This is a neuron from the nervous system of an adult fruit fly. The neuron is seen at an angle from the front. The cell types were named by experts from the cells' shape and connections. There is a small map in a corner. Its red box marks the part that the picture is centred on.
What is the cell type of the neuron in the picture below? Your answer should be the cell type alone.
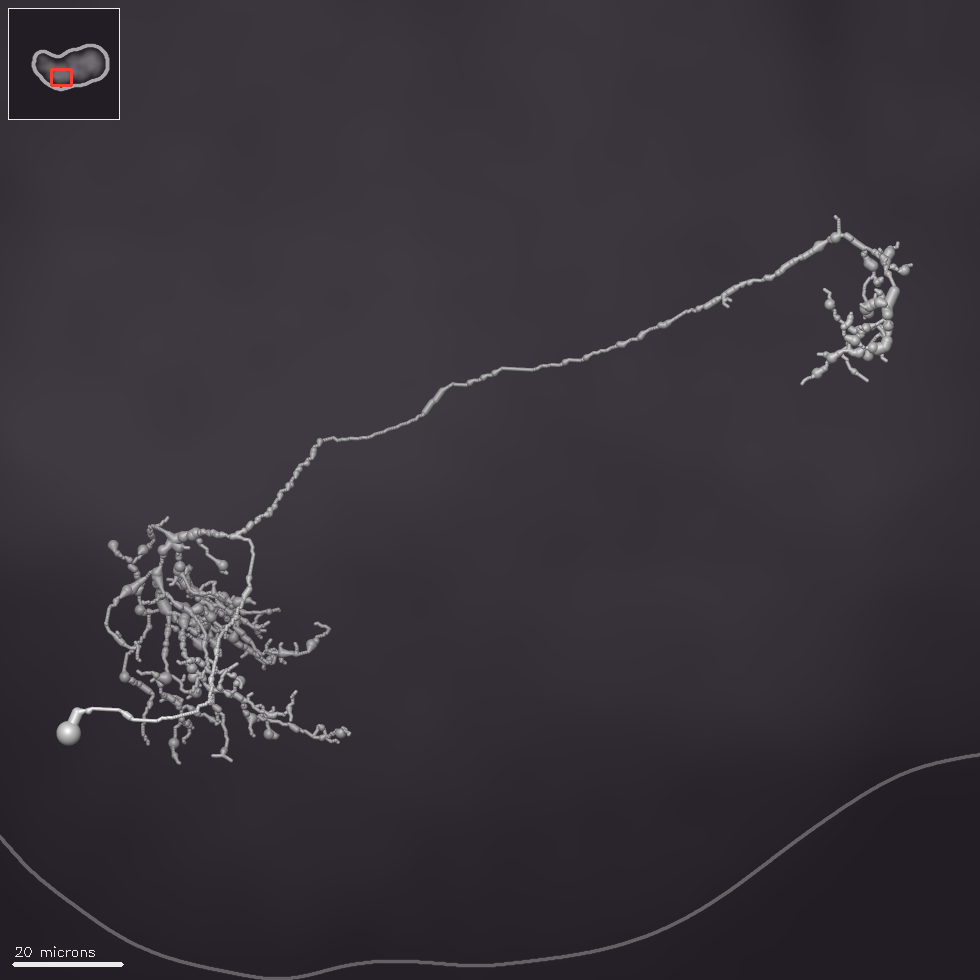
Tm38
